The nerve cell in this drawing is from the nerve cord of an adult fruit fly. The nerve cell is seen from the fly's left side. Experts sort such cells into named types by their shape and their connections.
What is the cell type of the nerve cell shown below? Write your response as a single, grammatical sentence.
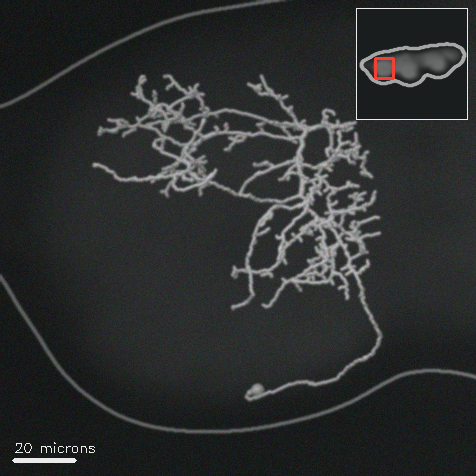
Classified by cell type, this nerve cell is IN04B104.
